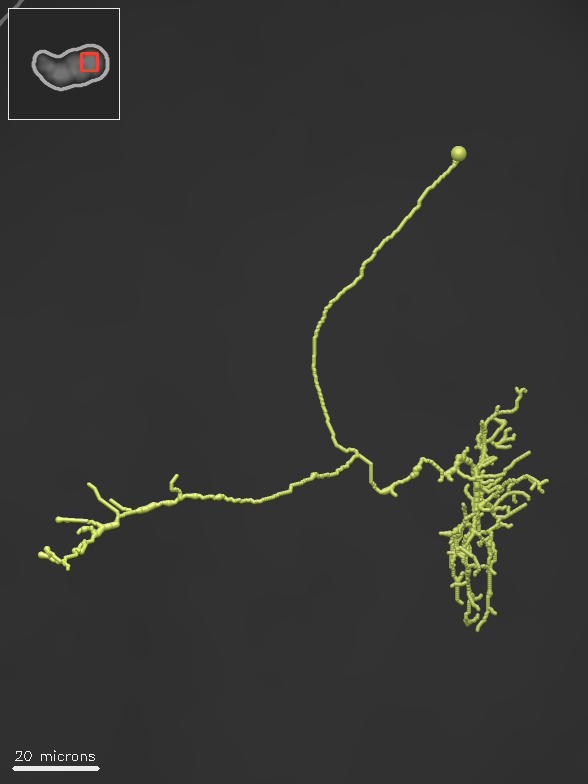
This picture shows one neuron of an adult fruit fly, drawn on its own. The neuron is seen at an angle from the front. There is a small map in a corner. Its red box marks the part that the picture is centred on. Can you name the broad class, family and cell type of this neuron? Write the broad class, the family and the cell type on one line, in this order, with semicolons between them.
visual projection neuron; hemilineage VPNd1; LC22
